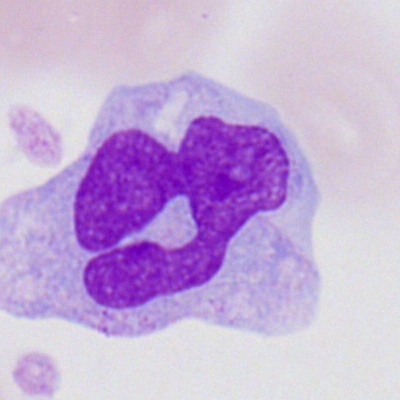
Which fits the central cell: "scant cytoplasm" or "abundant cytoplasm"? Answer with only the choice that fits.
Abundant cytoplasm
